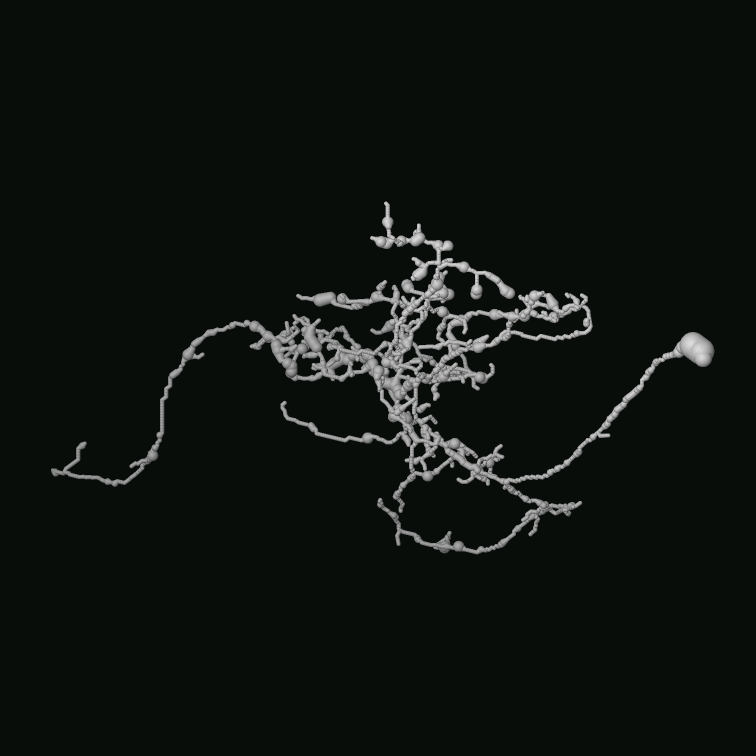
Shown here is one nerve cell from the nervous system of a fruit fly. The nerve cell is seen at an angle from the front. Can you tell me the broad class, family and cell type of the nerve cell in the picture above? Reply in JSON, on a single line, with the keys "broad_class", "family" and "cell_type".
{"broad_class": "central-brain intrinsic neuron", "family": "hemilineage MD_SA1", "cell_type": "GNG401"}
